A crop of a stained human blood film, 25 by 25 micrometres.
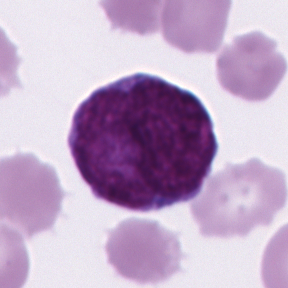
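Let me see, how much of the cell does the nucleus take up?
About 90% of its area: a round nucleus about 12 micrometres across in a smoothly outlined cell of about 13 micrometres, leaving only a little bluish cytoplasm at the lower edge.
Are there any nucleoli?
None that I can see, though a faint cleft runs from top to bottom through the middle of the nucleus.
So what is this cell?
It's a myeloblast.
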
